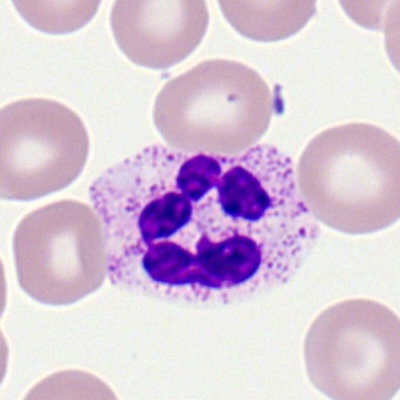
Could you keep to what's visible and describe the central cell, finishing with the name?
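Several separate nuclear lobes form a ring around a pale centre. No nucleoli seen. Fine purplish-pink granules scattered throughout cytoplasm. Outline wider than tall. Cell: segmented neutrophil.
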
